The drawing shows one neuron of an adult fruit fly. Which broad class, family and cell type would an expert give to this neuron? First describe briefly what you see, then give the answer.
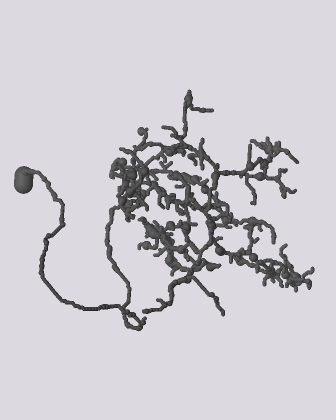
The cell body can be seen on the left of the picture. The picture shows dozens of branch ends. Its broad class is central-brain intrinsic neuron. The family is hemilineage LHl1. It is of cell type CB2480.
